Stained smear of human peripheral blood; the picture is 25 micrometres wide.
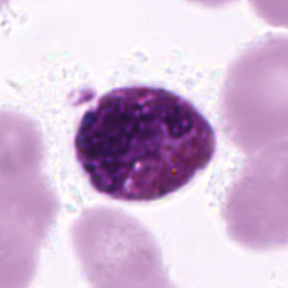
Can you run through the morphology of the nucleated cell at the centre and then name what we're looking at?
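Shape: oval, with a smooth outline. Chromatin: coarse, clumped into dark purple masses. Nucleoli: none distinct. Edge: a small purple fragment lies against the upper left of the cell. Name: eosinophil.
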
